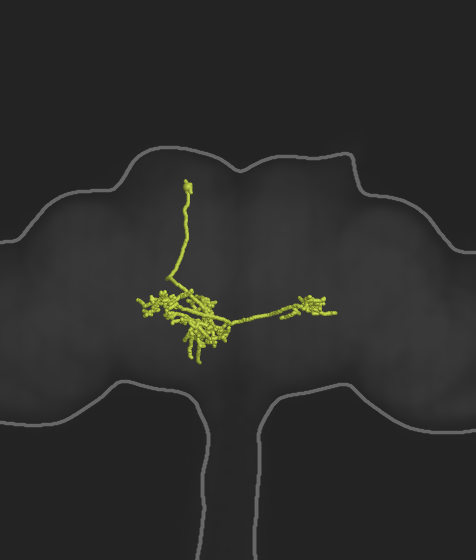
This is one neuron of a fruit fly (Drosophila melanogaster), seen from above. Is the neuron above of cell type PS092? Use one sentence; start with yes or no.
Yes, the neuron is given the cell type PS092.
